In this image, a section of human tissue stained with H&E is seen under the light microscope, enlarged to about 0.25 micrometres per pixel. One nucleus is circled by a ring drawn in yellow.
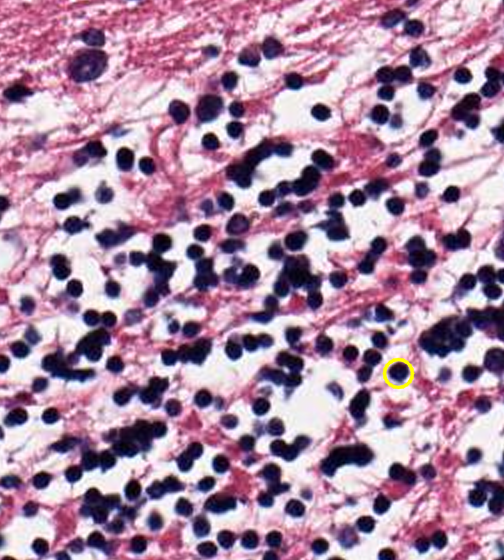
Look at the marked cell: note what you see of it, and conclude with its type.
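The nucleus is round with a smooth outline and is stained a deep, nearly uniform blue-black. The nucleus is about the same size as the many other small round dark nuclei scattered around it. Almost no cytoplasm can be seen around the nucleus; it sits in a pale, nearly clear space. It lies among loosely packed, similar dark round nuclei, with thin pink fibres running between them. The marked cell is a cerebellar granule cell.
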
